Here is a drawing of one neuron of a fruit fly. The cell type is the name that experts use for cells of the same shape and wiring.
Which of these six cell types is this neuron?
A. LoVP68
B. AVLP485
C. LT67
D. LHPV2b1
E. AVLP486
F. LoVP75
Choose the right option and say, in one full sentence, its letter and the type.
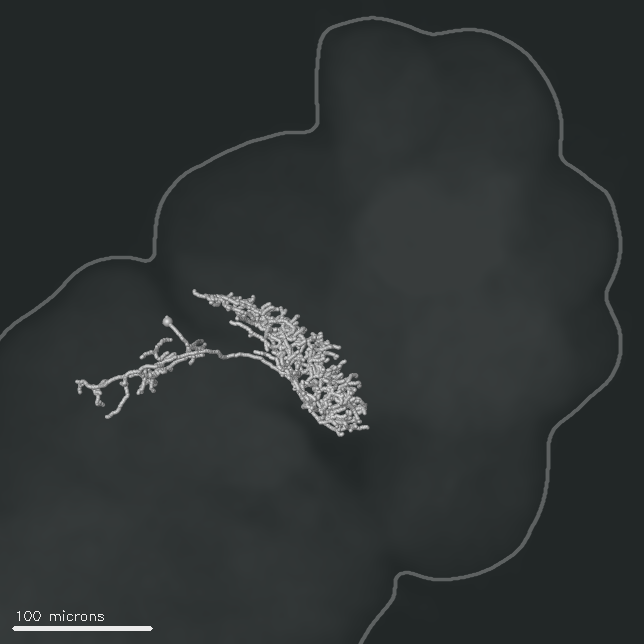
Option C names LT67, the type of cell that the neuron is.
